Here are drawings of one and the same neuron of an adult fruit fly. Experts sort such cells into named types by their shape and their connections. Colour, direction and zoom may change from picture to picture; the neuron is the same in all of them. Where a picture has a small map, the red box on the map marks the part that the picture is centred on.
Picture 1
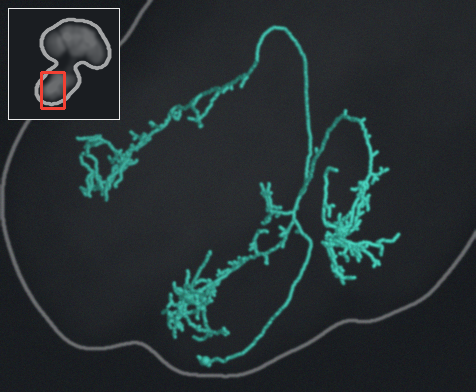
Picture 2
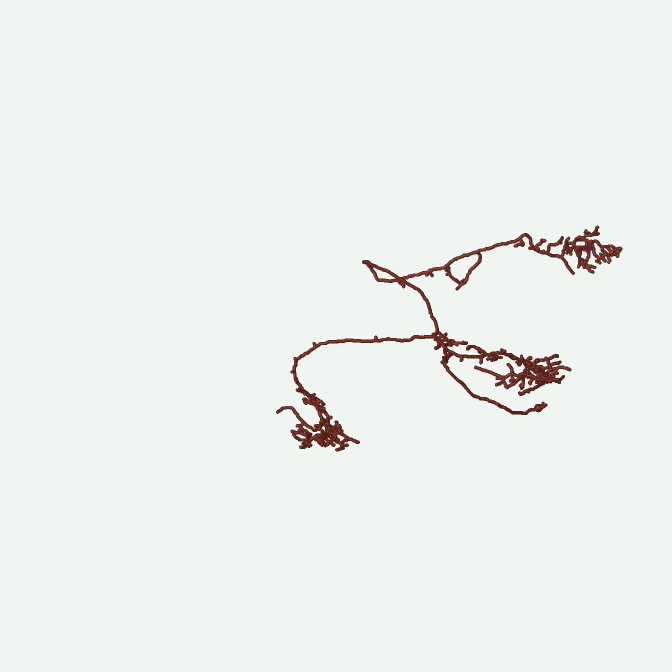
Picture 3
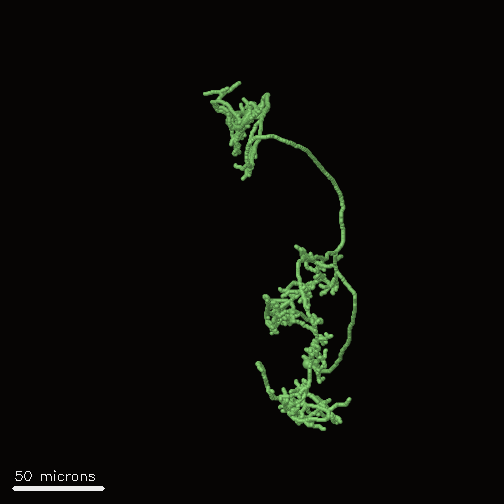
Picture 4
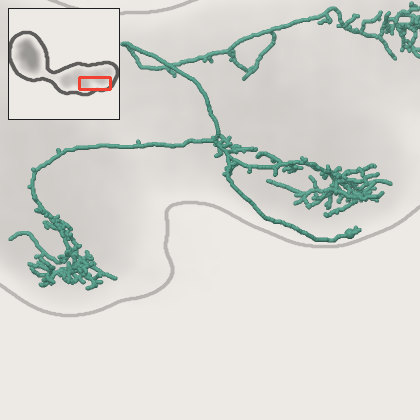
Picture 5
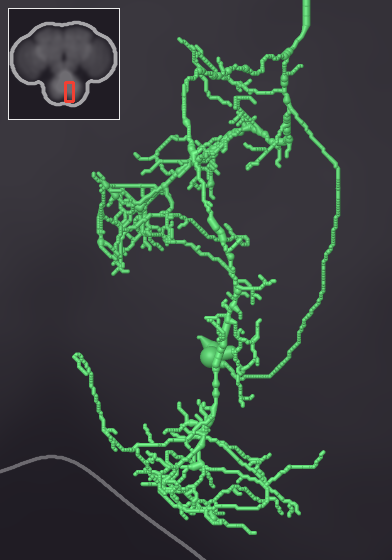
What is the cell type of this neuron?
IN14B008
